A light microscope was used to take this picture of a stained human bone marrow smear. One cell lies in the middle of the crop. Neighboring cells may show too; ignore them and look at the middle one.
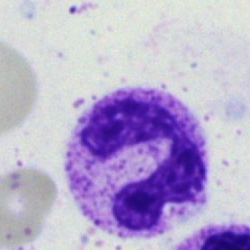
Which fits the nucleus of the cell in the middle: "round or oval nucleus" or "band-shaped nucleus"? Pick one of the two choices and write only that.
Band-shaped nucleus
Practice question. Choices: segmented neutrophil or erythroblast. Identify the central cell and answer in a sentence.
The cell found in the middle of this crop is a segmented neutrophil.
